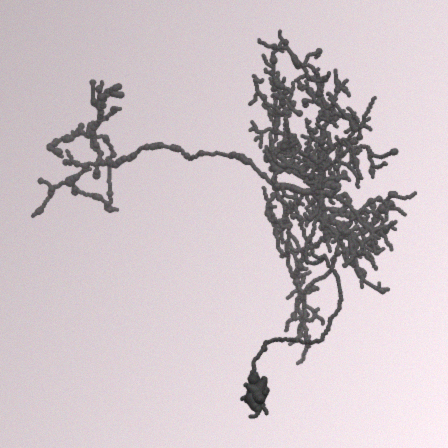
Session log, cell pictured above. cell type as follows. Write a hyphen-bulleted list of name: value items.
- cell type: PS051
